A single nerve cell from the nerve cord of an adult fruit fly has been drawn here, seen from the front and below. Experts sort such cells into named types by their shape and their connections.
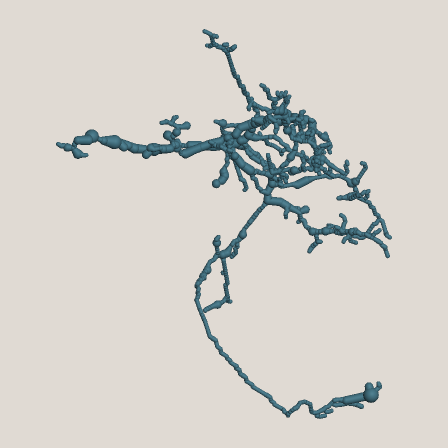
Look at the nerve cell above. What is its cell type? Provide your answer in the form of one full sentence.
The cell type name IN03B066 applies to this neuron.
